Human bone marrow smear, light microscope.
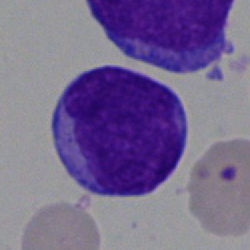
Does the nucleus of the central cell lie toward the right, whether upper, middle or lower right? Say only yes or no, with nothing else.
Yes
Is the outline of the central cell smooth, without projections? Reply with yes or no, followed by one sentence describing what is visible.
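Yes. The cell has a round, smooth outline.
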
